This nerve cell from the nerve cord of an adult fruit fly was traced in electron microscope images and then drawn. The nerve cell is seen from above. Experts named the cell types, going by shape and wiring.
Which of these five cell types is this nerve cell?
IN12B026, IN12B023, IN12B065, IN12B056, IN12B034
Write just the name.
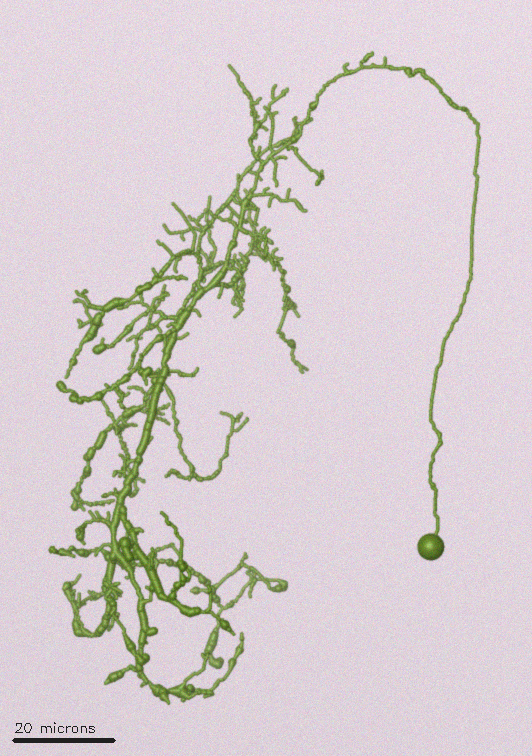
IN12B023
